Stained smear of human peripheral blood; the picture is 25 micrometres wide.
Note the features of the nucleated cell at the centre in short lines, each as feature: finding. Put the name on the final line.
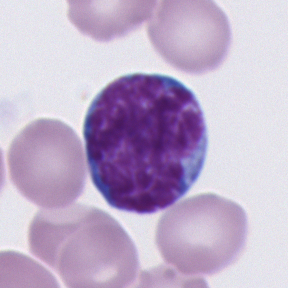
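Outline: smooth, nearly round.
Size: about 12 micrometres across.
Nucleus: about 12 by 10 micrometres; fills about 90% of cell area.
Chromatin: dark purple, coarsely clumped, paler streaks between clumps.
Cytoplasm: thin blue rim around nucleus.
Right side: cytoplasm widest, paler patch against nucleus.
Name: typical lymphocyte.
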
